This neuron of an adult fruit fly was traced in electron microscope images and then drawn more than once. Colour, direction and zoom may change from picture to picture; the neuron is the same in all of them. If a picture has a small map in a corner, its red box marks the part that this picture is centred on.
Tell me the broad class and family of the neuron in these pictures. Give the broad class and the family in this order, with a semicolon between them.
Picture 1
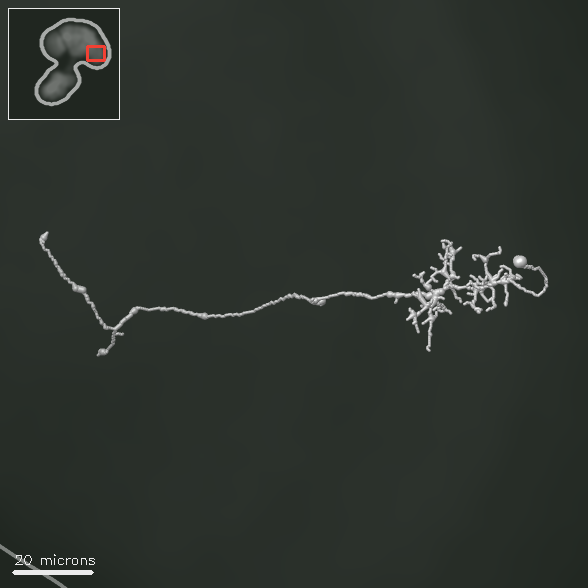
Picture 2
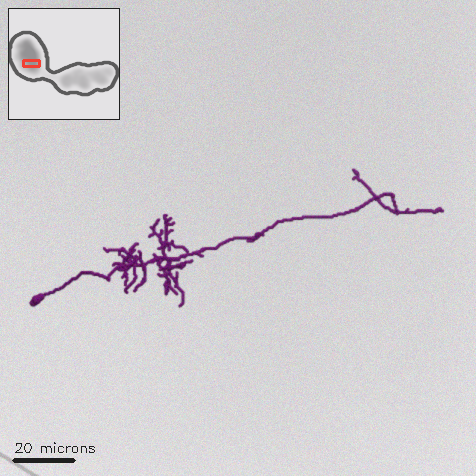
optic-lobe intrinsic neuron; TmY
